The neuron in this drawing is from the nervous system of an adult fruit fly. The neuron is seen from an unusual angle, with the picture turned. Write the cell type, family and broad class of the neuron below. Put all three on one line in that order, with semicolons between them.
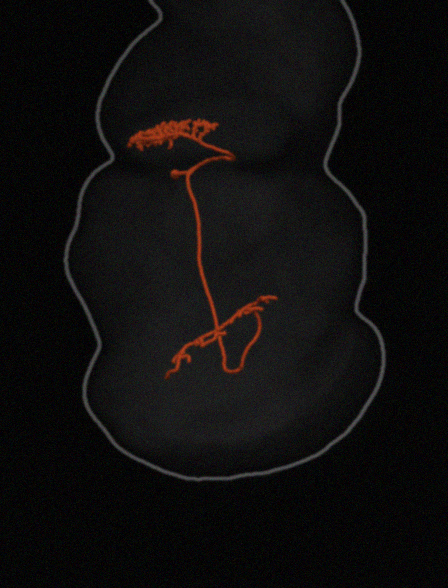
LC14b; hemilineage VPNp1_lateral; optic-lobe intrinsic neuron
